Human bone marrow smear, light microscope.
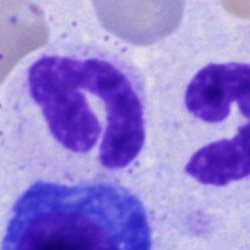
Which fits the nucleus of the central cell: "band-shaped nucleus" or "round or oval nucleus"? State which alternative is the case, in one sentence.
The nucleus of the cell is curved into a band that has no separate lobes.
